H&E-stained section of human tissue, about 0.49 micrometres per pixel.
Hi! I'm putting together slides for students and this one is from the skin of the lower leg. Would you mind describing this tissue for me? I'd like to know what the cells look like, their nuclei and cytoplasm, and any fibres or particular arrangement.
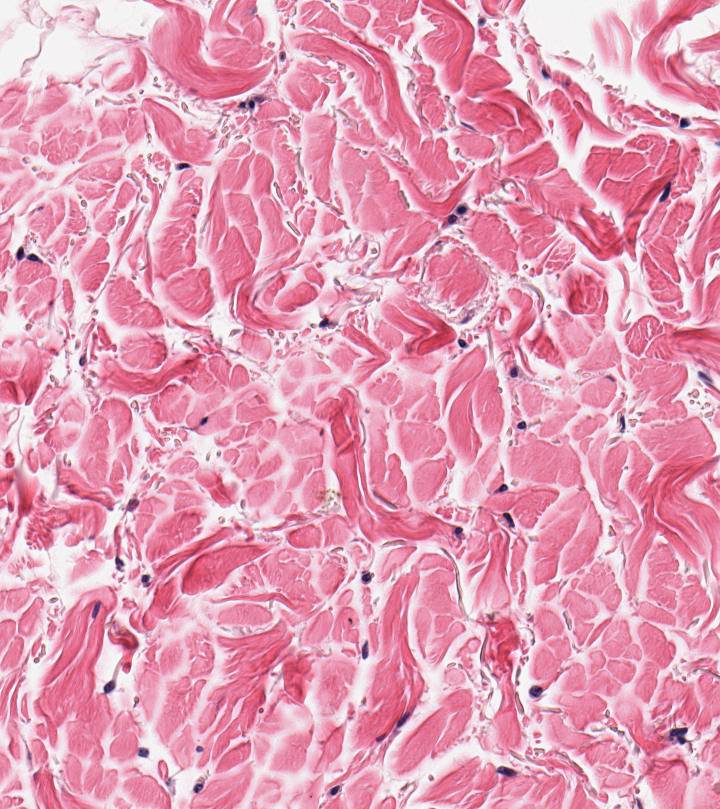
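Look first at the bundles cut along their length: they are wavy and curved, not straight. Where bundles are cut across, you see closely grouped angular pink profiles of varying size. Between the bundles lie sparse, small, dark blue nuclei, most of them elongated and spindle-shaped.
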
